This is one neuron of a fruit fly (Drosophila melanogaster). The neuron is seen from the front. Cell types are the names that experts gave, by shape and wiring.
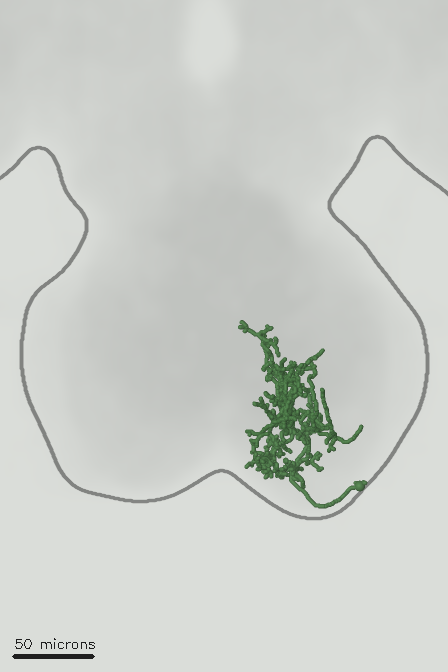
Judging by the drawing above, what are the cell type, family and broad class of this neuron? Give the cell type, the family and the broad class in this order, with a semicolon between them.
IN20A.22A017; hemilineage 20A.22A; nerve-cord intrinsic neuron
